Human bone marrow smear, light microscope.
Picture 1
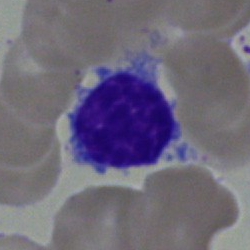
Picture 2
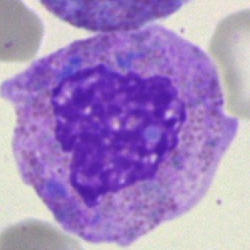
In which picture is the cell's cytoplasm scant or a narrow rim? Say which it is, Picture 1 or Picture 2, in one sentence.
The cell in picture 1 has only a narrow rim of cytoplasm.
